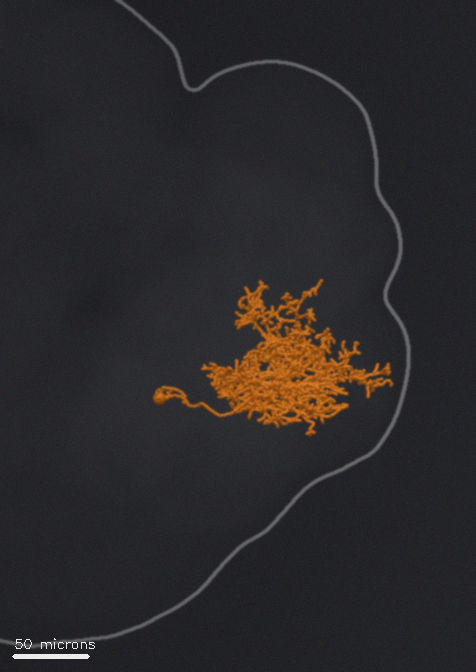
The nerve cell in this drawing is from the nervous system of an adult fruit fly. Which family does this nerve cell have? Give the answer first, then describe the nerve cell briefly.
Its family is hemilineage 19A. Its broad class is nerve-cord intrinsic neuron. By the scale bar it is about 160 microns wide in this view. In this view it is wider than it is tall.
